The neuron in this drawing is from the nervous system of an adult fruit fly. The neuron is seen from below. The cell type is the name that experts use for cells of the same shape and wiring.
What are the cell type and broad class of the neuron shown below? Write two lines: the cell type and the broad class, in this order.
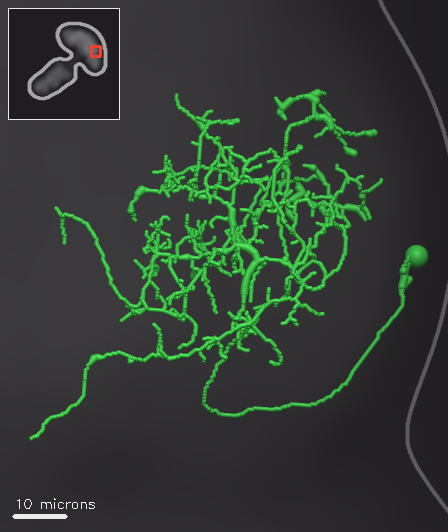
CB3264
central-brain intrinsic neuron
